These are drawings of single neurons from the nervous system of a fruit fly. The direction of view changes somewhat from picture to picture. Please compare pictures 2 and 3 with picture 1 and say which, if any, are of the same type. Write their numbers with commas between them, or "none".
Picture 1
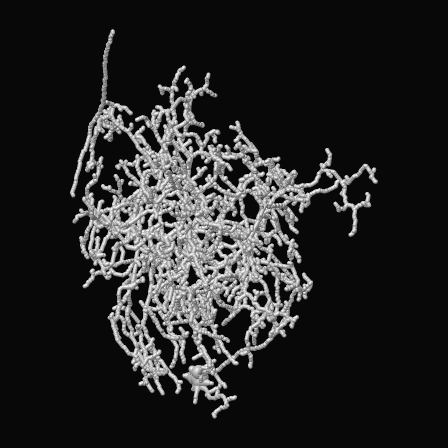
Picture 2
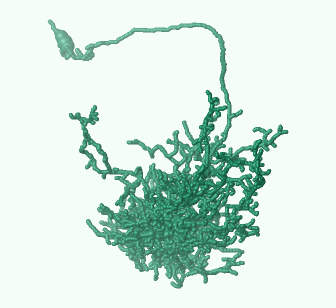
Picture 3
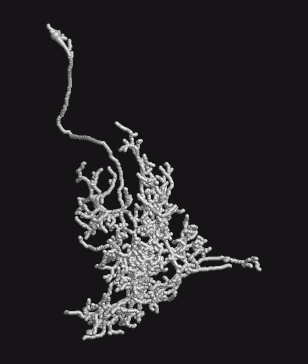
none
